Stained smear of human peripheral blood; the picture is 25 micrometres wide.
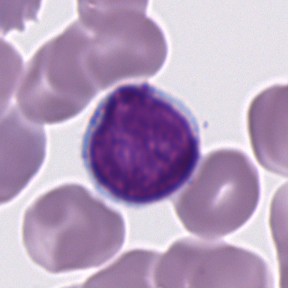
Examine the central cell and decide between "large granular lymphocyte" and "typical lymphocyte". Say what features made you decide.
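This is a typical lymphocyte. What I weigh first is the cytoplasm: it forms only a very thin, pale blue rim around the nucleus.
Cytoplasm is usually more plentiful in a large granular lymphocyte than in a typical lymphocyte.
So this thin rim sides with the typical lymphocyte. Beyond that, I note that the nucleus is round, about 10 micrometres across, with dense, dark purple, coarsely clumped chromatin. And the cell outline is round, without lobes or large projections.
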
